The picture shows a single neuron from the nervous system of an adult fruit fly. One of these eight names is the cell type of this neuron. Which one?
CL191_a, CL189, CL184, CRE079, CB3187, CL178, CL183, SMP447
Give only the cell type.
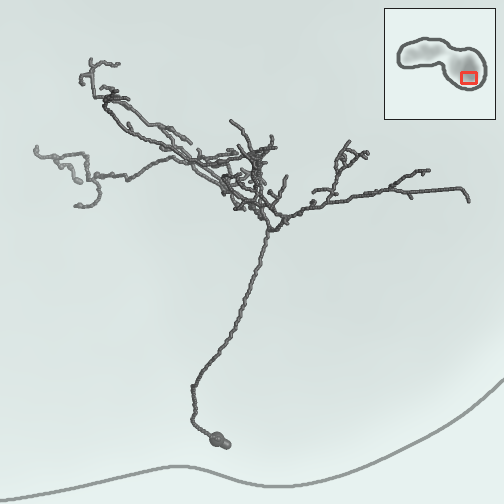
CB3187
